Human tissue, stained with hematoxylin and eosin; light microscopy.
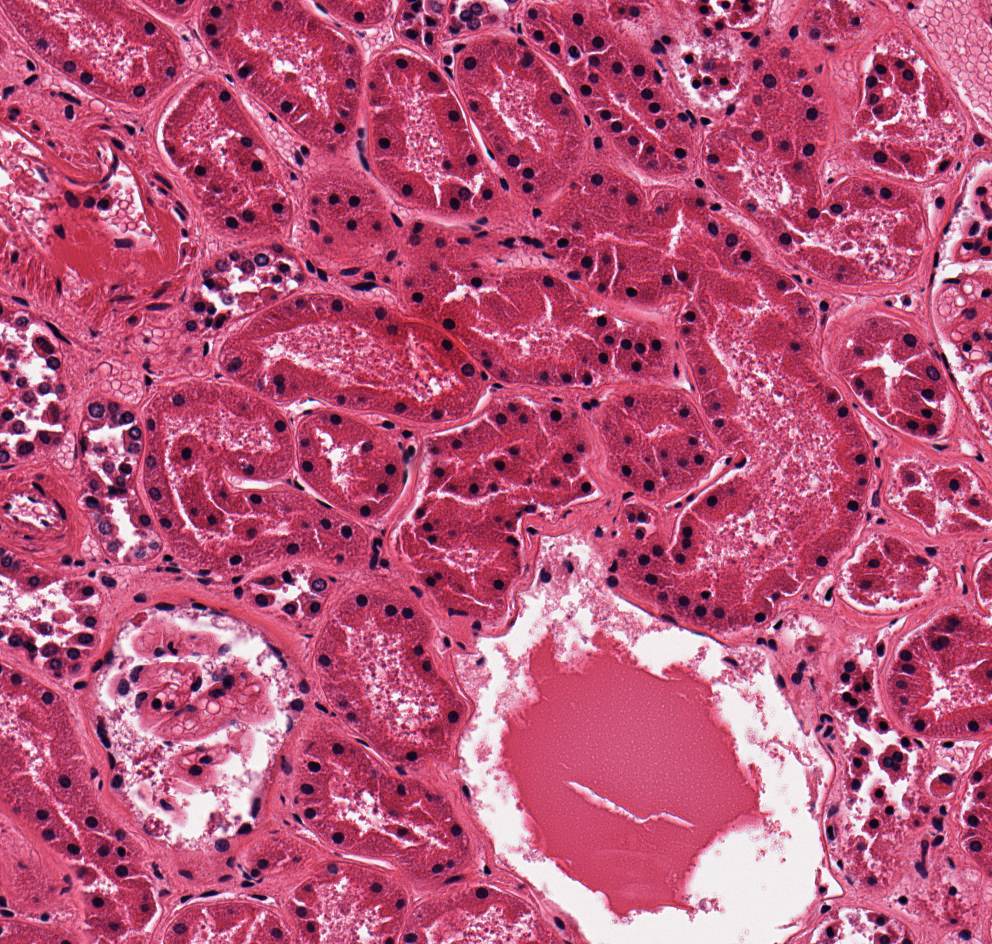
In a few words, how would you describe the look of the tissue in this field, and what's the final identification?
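Closely packed tubules in round, oval and curved profiles fill almost the whole field. A single layer of cuboidal to low columnar cells with abundant granular eosinophilic cytoplasm lines them. Scant stroma forms thin pink septa with scattered flattened nuclei between tubules. In the lower centre, a large thin-walled vessel holds a homogeneous pink mass set apart from its wall by a white gap. This is renal cortex.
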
